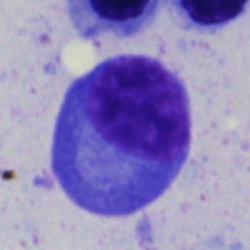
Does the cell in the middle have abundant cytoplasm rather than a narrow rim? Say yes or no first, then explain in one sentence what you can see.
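Yes. The cytoplasm is abundant and deep blue.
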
